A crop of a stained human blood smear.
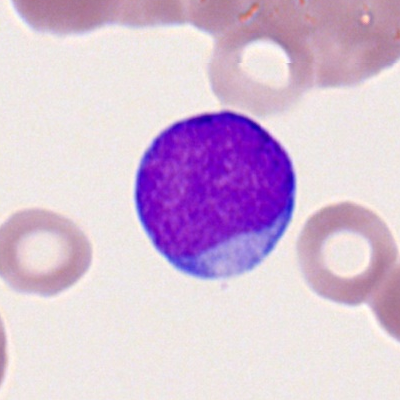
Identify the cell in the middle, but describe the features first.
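A round, smooth outline bounds the cell. Cytoplasm is scant and appears mainly as a crescent at the lower right. It is pale blue, and no granules are visible in it. The cell is a myeloblast.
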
